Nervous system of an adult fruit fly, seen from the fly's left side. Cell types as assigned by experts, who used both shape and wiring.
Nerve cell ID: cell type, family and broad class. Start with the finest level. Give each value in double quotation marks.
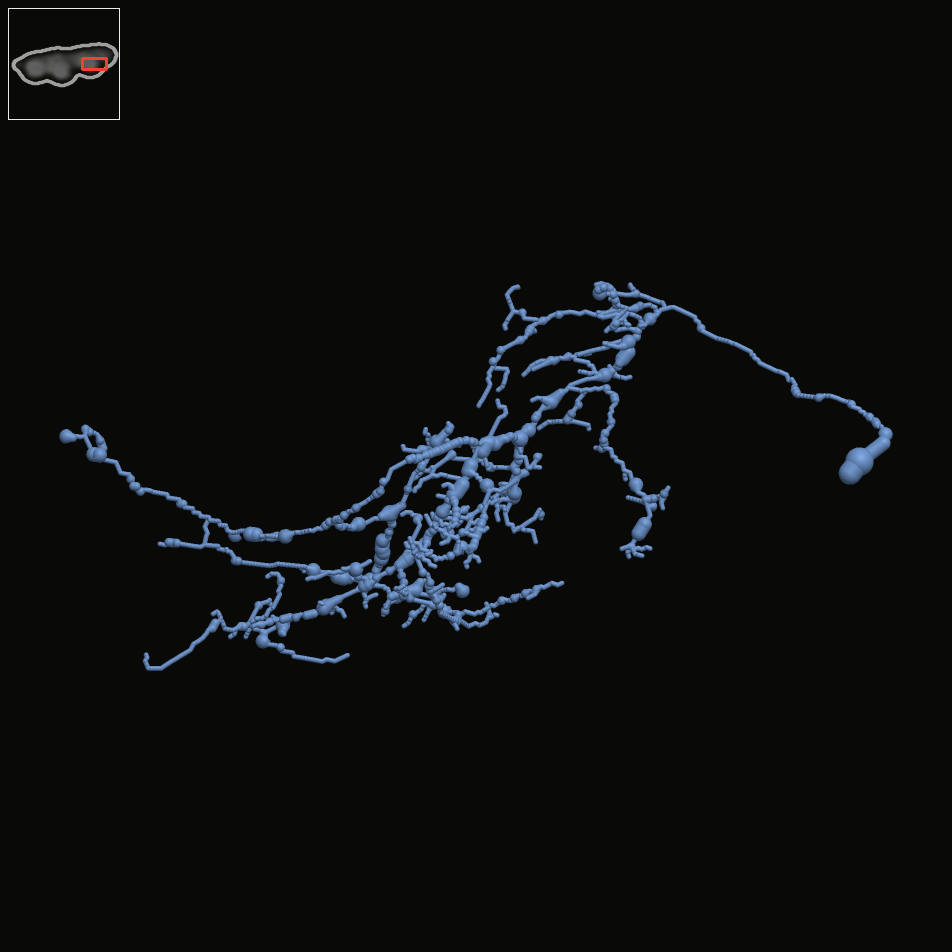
"IN20A.22A059", "hemilineage 20A.22A", "nerve-cord intrinsic neuron"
